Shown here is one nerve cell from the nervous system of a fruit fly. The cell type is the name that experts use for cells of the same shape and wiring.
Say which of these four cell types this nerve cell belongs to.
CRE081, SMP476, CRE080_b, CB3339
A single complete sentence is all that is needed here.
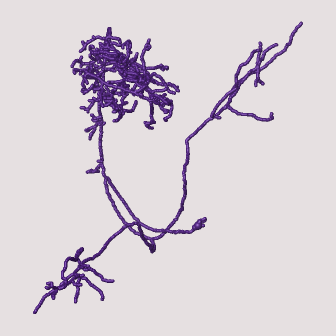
The nerve cell is categorized under cell type CRE081.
